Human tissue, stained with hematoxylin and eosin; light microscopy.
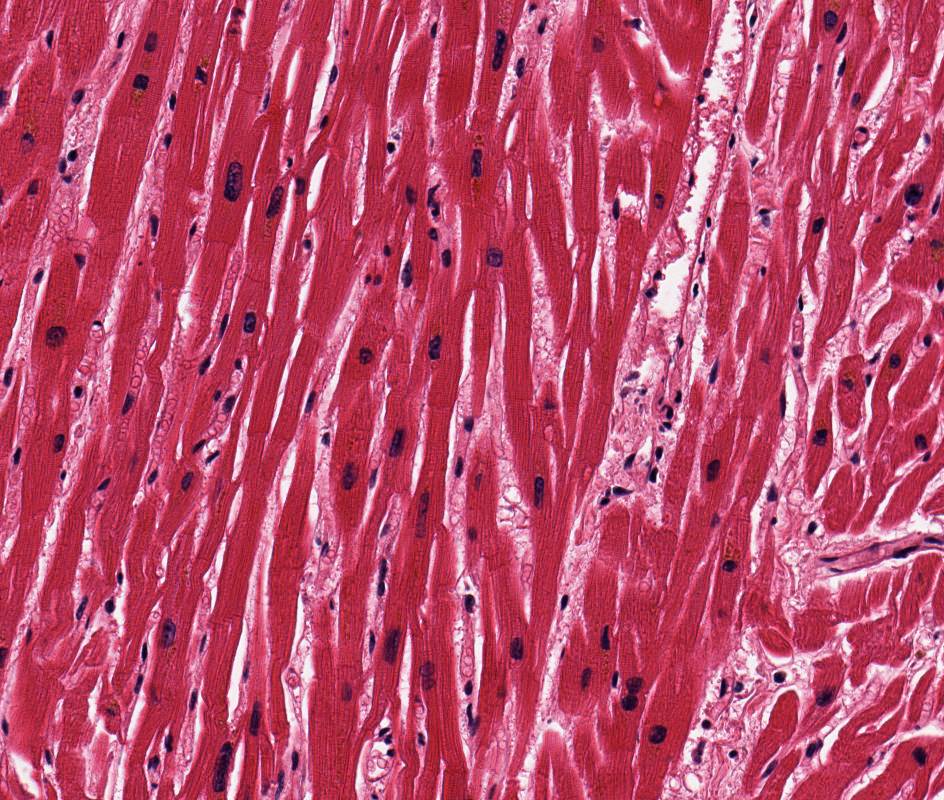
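Left ventricle of the heart. First, elongated, deeply eosinophilic muscle fibres fill the field, roughly parallel. Second, many branch and join neighbours. Third, faint cross-striations are visible. Finally, pale, loose, finely vacuolated tissue lies between fibres, widest in a band down the right half.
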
